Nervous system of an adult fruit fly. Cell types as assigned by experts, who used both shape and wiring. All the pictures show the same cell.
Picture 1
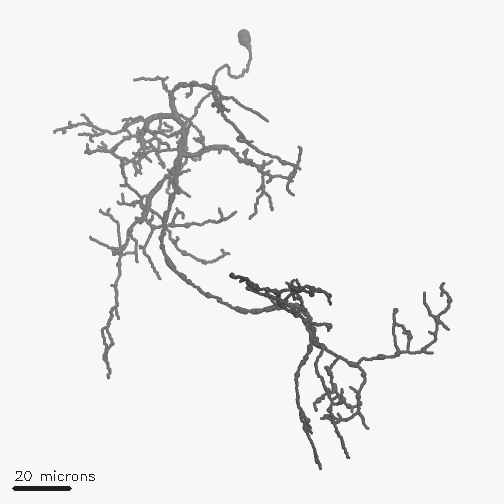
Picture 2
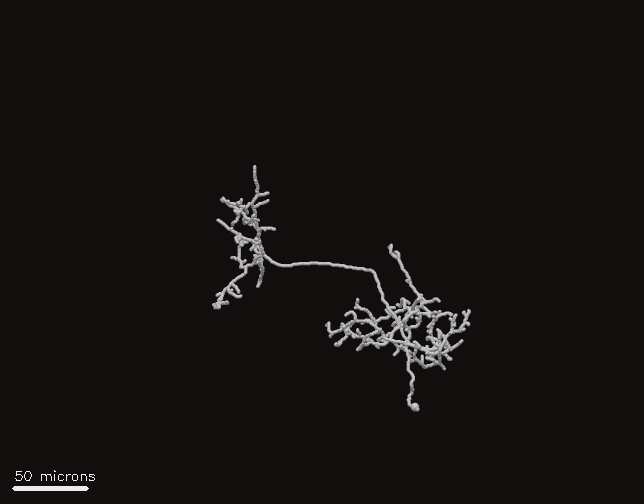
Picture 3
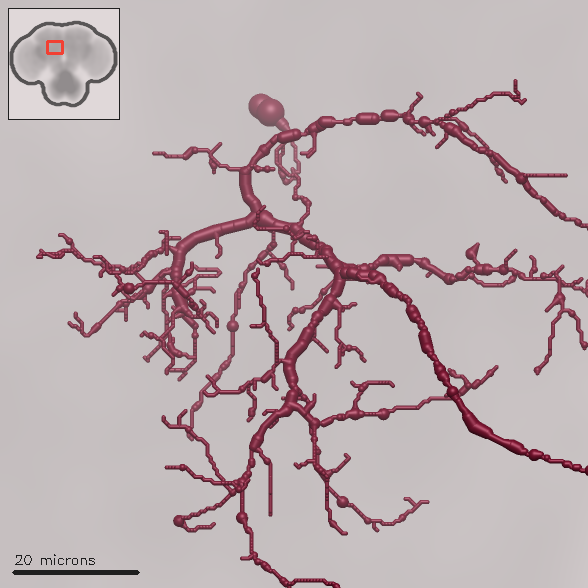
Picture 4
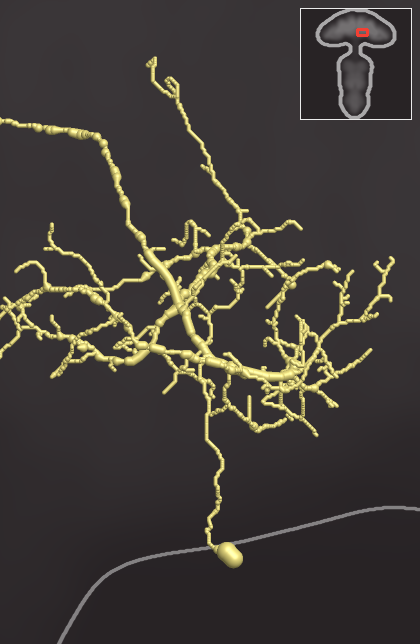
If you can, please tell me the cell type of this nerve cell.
PS203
